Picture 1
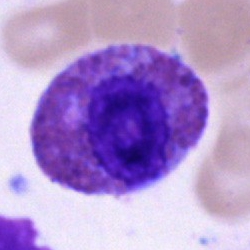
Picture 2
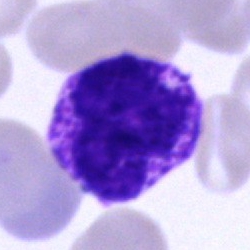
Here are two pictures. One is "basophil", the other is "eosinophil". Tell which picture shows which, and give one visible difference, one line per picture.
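Picture 1 is an eosinophil. The cytoplasm is abundant and purplish-pink.
Picture 2 is a basophil. The nucleus fills most of the cell.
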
